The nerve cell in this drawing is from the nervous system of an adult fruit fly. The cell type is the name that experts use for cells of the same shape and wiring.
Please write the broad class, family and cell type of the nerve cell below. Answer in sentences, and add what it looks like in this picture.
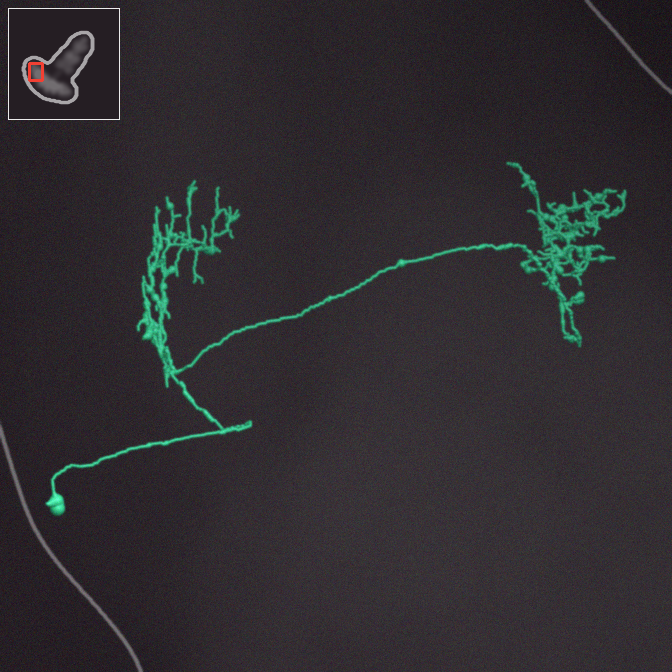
This is an optic-lobe intrinsic neuron. The family is Tm. The cell type is Tm30. The cell body is at the lower left of the picture. The picture shows dozens of branch ends.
